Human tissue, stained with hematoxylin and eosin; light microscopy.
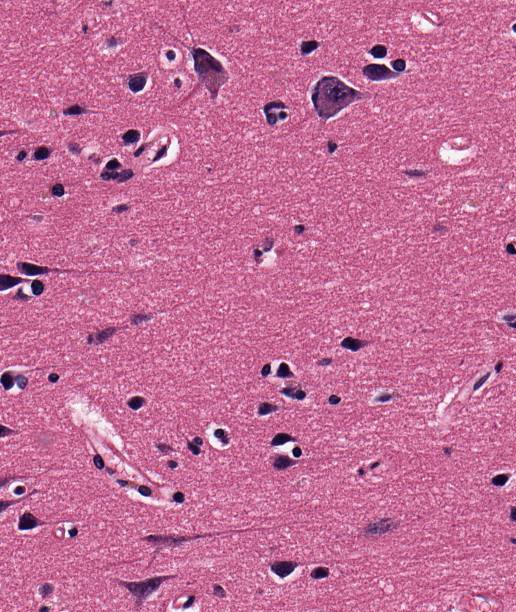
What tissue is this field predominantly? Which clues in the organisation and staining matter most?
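Cerebral cortex occupies this field. Its finely granular pink background carries cells scattered singly and loosely.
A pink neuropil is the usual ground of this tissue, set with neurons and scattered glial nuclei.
Small, round, dark glial nuclei lie throughout and far outnumber the large neurons.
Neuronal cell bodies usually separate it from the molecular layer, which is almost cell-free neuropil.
No epithelium, glands or fat appear, and a small capillary with elongated nuclei in its wall crosses the lower left obliquely.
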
